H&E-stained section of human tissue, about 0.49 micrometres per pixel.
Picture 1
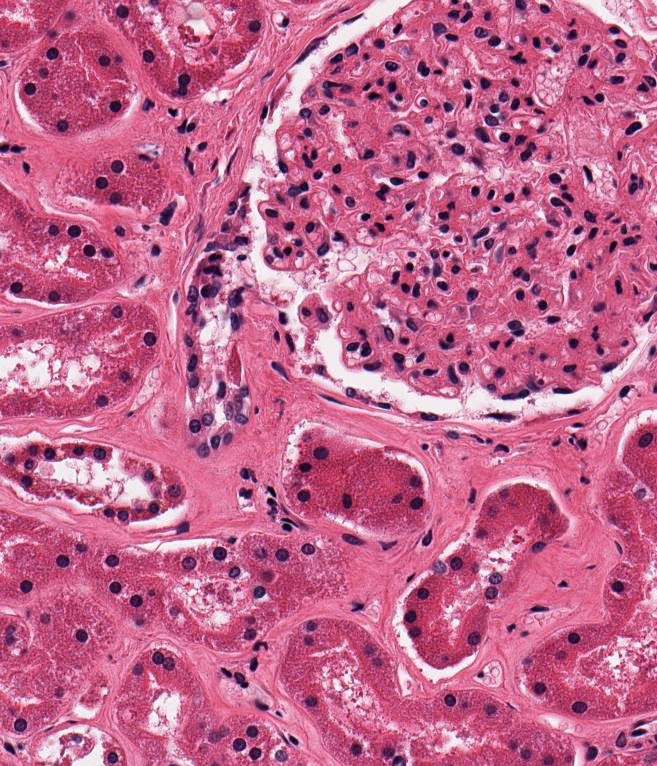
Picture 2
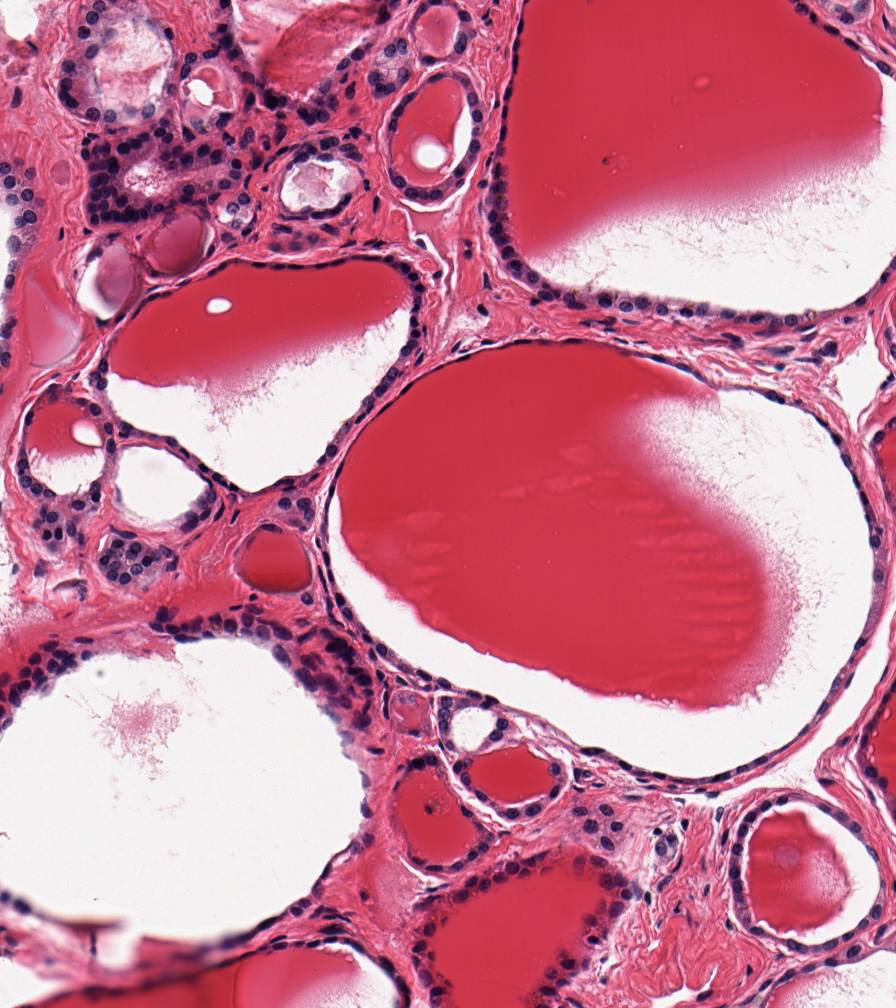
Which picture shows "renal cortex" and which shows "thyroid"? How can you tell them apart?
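Renal cortex is shown in picture 1 and thyroid in picture 2. The main units differ: picture 1 has a large rounded glomerulus at the upper right, its tuft crowded with many small dark nuclei, with tubules in round and oval profiles filling the left side and lower part; picture 2 is made of rounded follicles of very unequal size, the largest in the centre and upper right and smaller ones clustered at the upper left. Most follicles contain homogeneous deep pink material. The lining differs too: the tubules have cuboidal cells with abundant granular pink cytoplasm, whereas the follicles have a single layer of flattened to low cuboidal cells with small, dark, round nuclei.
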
